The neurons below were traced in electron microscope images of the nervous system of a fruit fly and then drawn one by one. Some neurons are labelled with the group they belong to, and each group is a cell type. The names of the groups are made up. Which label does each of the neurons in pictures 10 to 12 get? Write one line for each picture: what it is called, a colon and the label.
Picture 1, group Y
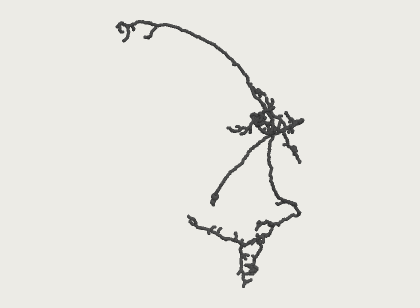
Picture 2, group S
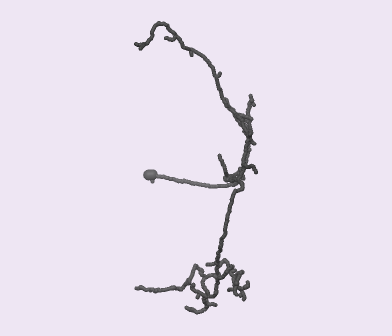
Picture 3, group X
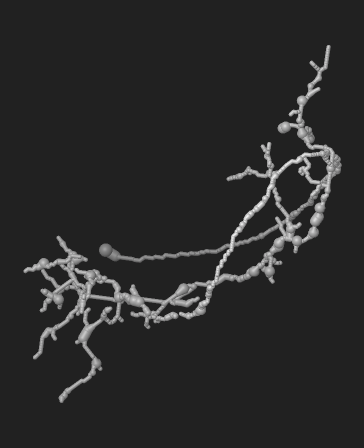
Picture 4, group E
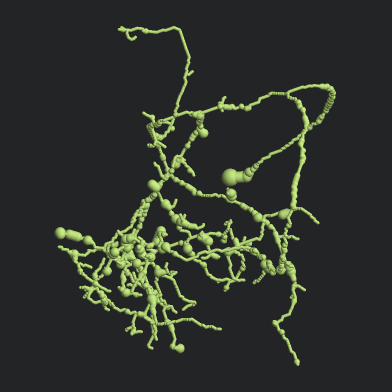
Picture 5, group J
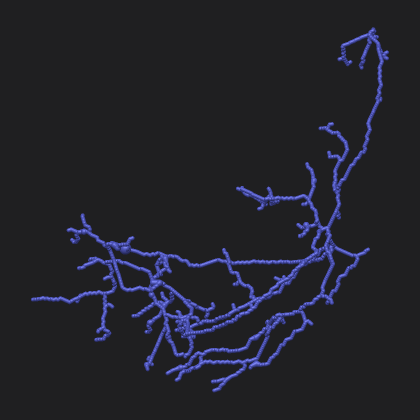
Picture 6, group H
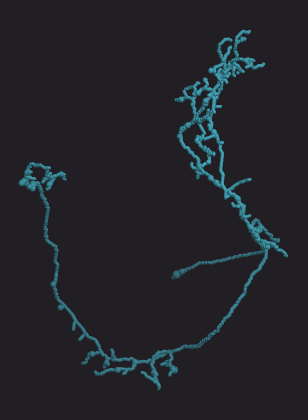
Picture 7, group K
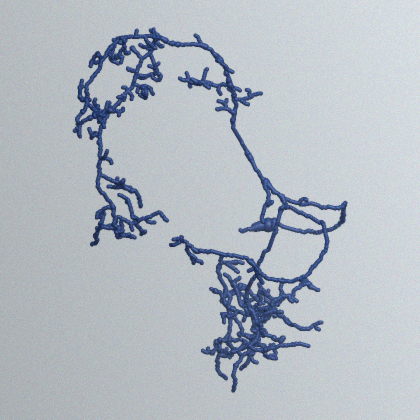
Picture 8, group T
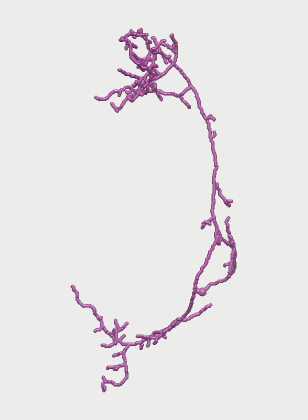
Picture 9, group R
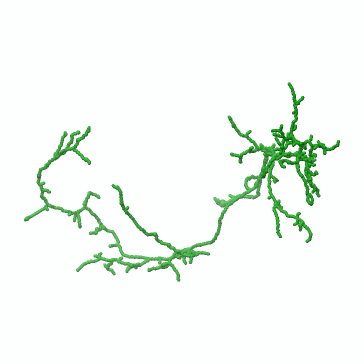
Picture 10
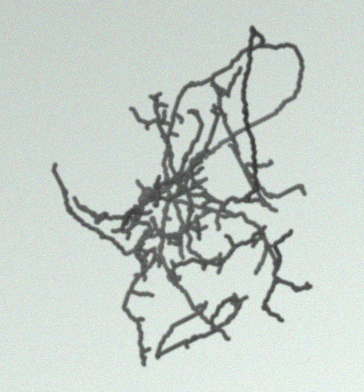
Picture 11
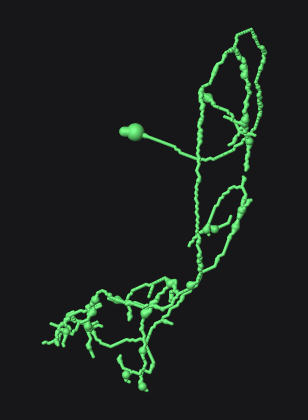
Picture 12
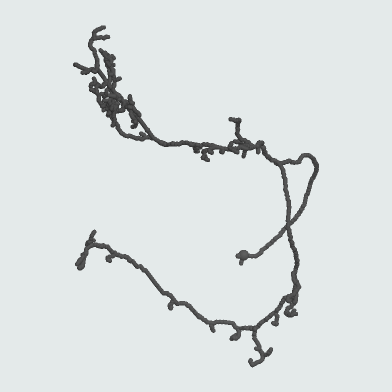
10: group E
11: group X
12: group H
